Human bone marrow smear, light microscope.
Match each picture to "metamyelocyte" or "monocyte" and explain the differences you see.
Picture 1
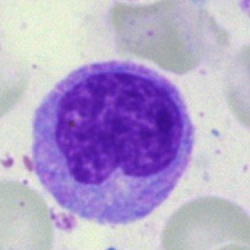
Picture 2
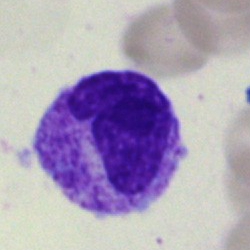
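Picture 1 shows the monocyte, and picture 2 the metamyelocyte. Nucleus: in picture 1 it is kidney-shaped, notched on its lower side and set toward the top; in picture 2 it is indented, notched on its left side, and lies toward the upper right. Cytoplasm: picture 1's is pale lilac-blue with a fine, faintly granular texture, while picture 2's is filled with purple granules.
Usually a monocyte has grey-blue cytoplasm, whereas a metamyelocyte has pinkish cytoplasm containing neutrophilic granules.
Chromatin: in picture 2 it is dense and dark purple.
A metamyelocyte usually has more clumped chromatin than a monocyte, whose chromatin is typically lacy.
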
